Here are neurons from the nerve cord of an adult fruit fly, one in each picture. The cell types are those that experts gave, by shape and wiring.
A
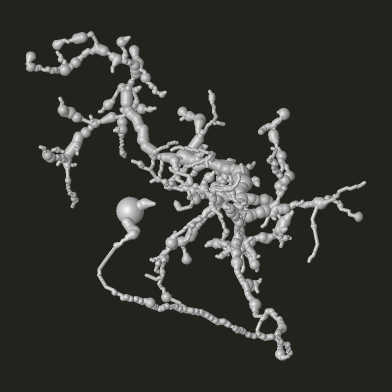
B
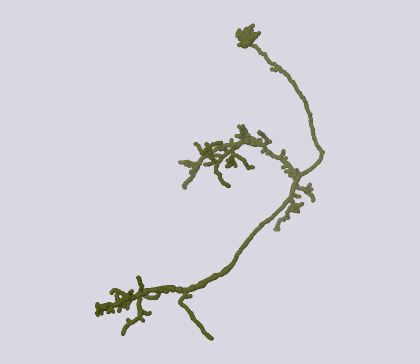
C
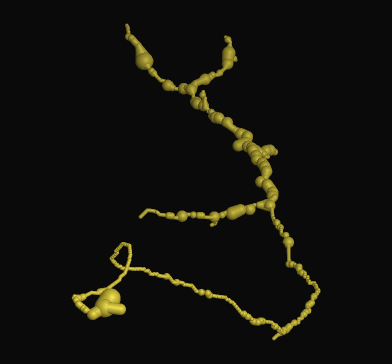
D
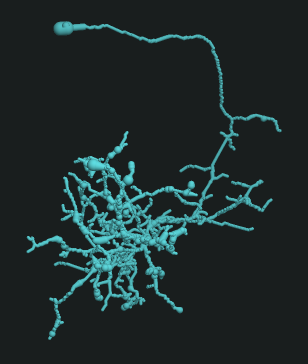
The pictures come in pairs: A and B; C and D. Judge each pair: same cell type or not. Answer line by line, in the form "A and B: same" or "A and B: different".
A and B: different
C and D: different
